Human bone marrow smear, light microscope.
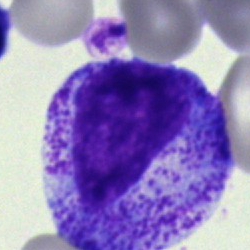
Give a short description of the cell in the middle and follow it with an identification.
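Look closely at the chromatin: it stains dark purple and appears dense. Now notice the many granules scattered all through the cytoplasm, each one purple-violet. Between those granules, the cytoplasm itself is a pale blue-grey. This cell is a promyelocyte.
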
